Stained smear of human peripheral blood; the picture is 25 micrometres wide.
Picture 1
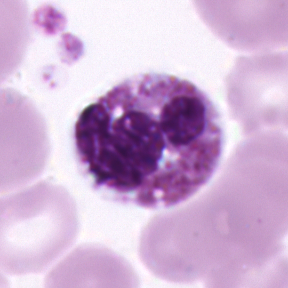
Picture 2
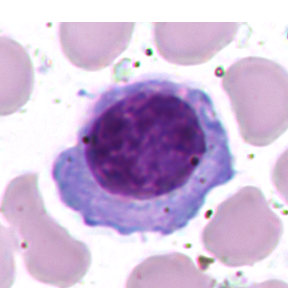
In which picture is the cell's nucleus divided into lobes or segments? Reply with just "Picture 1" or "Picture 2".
Picture 1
